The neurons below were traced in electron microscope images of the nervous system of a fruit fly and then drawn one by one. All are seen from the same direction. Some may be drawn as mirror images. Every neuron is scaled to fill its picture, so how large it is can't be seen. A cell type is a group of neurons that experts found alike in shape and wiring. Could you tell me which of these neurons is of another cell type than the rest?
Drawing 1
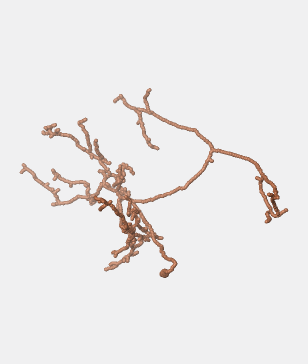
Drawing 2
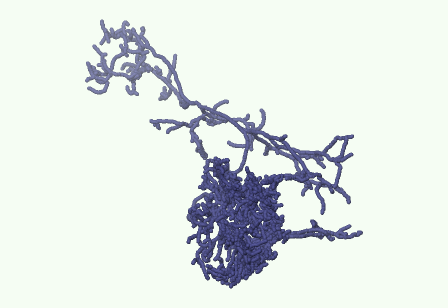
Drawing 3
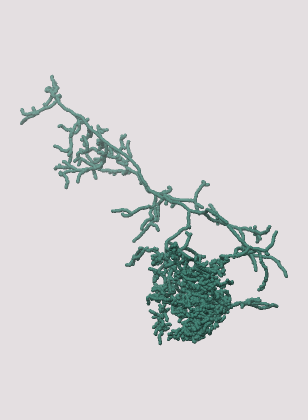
1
